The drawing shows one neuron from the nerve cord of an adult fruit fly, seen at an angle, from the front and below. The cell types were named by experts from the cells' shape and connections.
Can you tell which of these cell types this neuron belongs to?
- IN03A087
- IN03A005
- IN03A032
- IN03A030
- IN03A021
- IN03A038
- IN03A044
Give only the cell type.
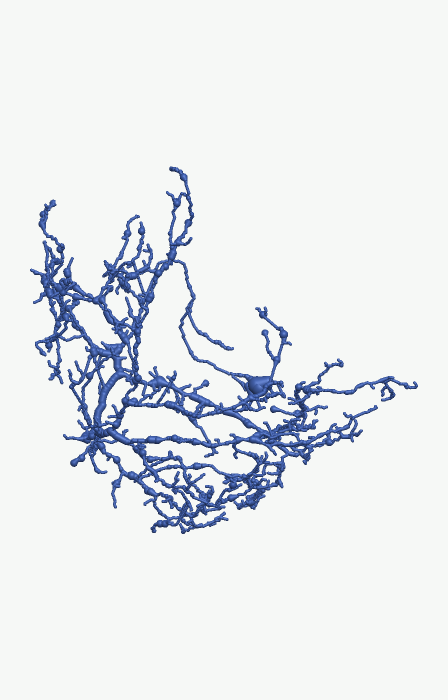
IN03A038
